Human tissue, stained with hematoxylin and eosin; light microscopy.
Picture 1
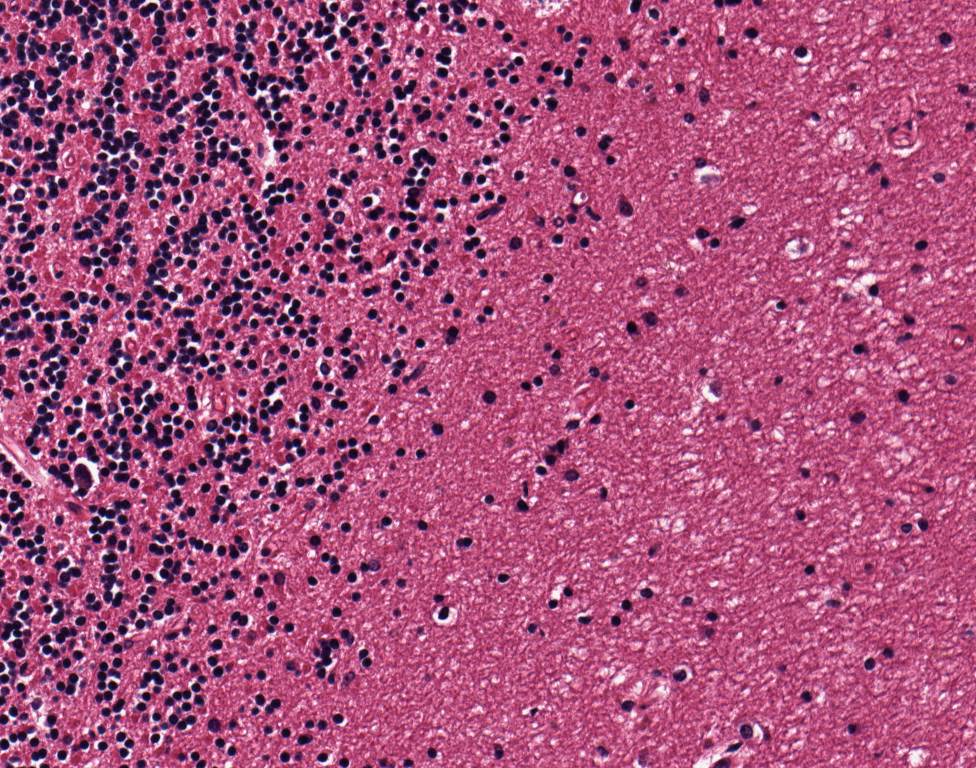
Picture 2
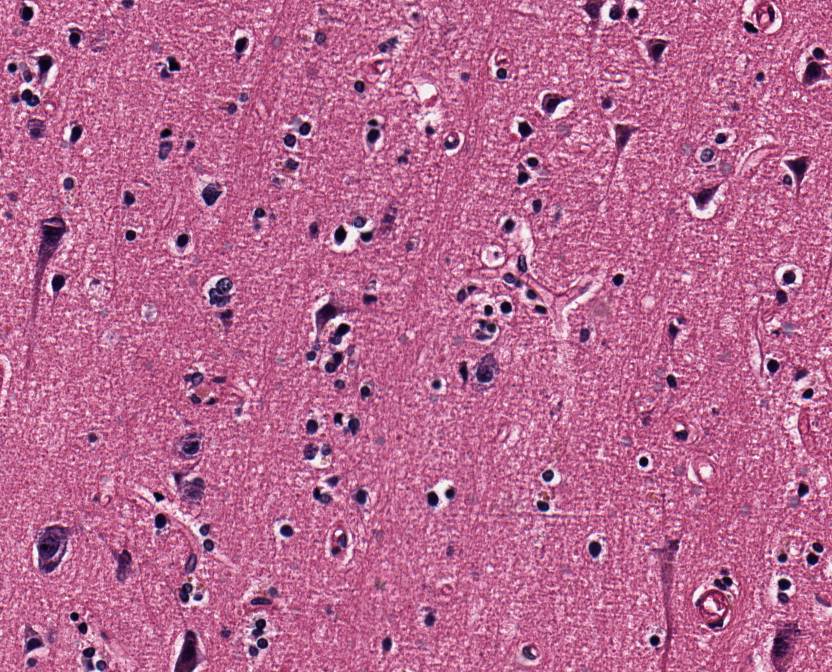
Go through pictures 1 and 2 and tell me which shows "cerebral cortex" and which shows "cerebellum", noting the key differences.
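That first one's cerebellum, and the second is cerebral cortex. On the left of the cerebellum field there's a dense zone packed with small, round, darkly stained nuclei with barely any cytoplasm, and on the right a pale, finely fibrillary pink zone with only scattered single small dark nuclei, several of them ringed by a clear halo.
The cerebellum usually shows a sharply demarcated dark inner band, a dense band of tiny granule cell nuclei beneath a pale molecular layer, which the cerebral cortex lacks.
The cerebral cortex field is finely fibrillary pink neuropil throughout, with cells scattered singly, faint fibre streaks running mainly top to bottom, and no epithelium, glands or fat. Its triangular neurons, for example at the left edge and upper right, are scattered, with tapering processes aligned roughly vertically.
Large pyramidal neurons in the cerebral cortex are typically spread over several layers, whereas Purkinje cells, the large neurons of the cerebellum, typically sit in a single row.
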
